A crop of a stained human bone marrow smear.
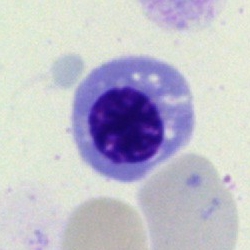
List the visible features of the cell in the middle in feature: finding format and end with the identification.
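Outline: round to slightly oval, smooth edge
Chromatin: dark purple, coarse, clumped into blocks with paler streaks between
Cytoplasm: moderately abundant, medium blue
Vacuoles: several, small, clear, in cytoplasm above and right of nucleus
Name: erythroblast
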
